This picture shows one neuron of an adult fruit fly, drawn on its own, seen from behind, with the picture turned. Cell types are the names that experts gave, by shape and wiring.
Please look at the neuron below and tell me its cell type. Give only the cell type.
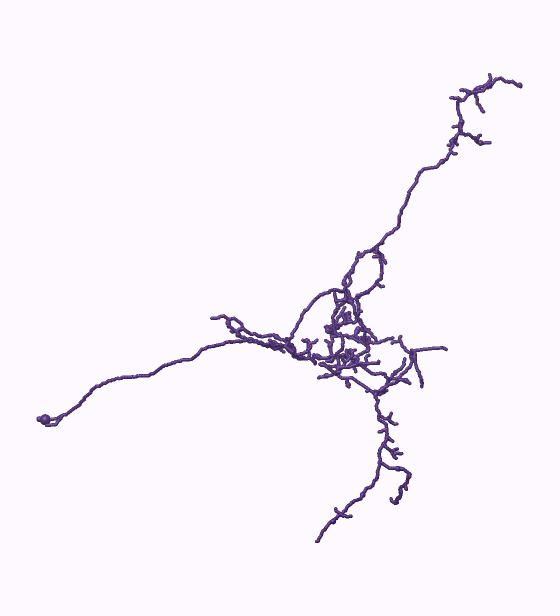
CB3873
